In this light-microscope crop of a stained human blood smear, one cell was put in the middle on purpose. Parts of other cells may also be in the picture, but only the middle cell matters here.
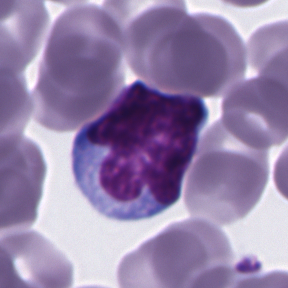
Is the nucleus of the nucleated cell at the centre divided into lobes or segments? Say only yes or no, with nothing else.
Yes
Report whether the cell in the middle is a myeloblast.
no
